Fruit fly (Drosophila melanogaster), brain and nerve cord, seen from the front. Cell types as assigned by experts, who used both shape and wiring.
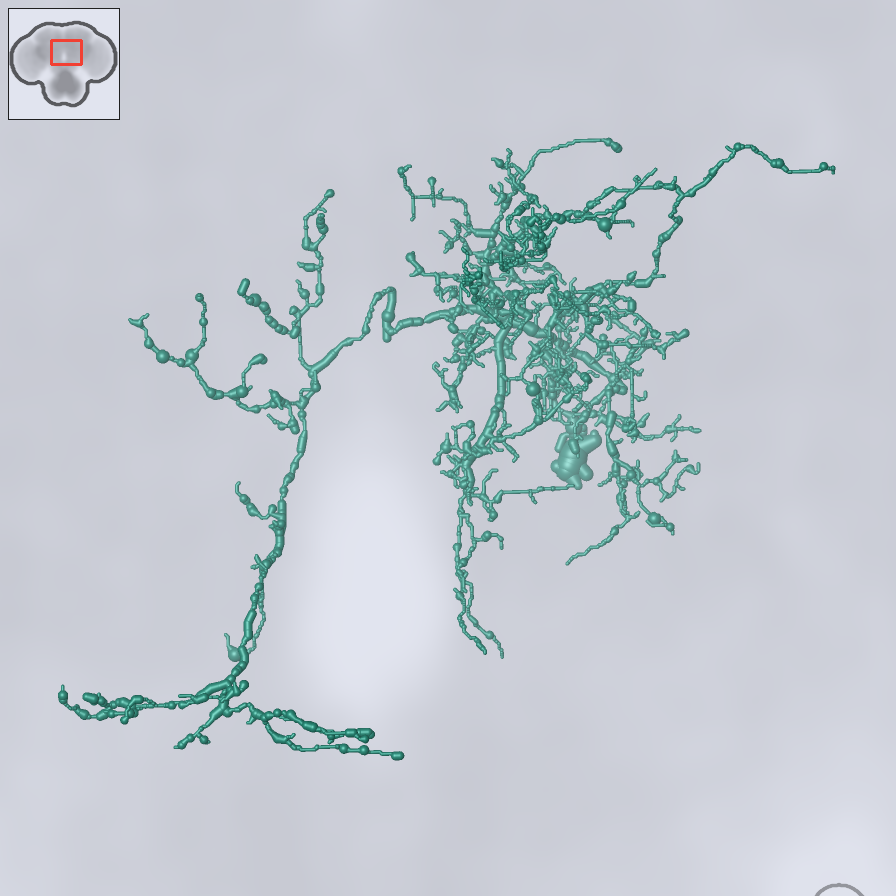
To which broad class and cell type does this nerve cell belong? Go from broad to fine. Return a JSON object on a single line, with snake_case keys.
{"broad_class": "central-brain intrinsic neuron", "cell_type": "IB097"}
